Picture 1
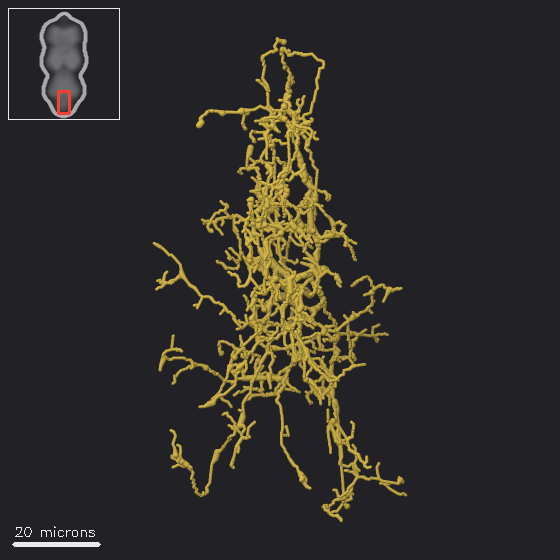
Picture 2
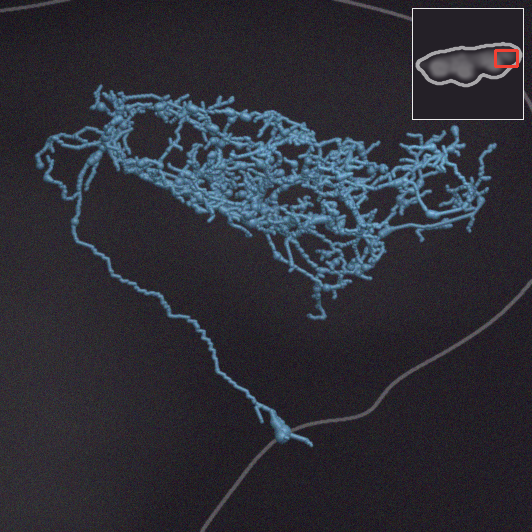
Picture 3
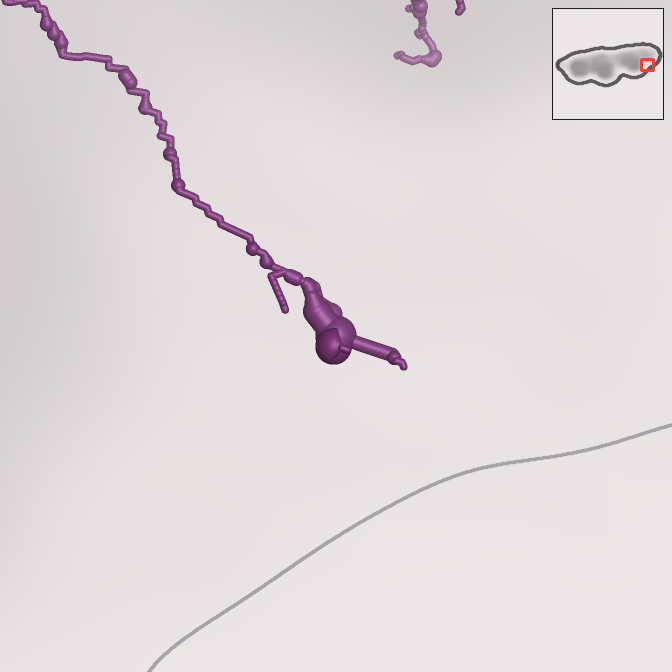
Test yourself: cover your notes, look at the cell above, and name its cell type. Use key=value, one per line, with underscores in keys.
cell_type=IN00A027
